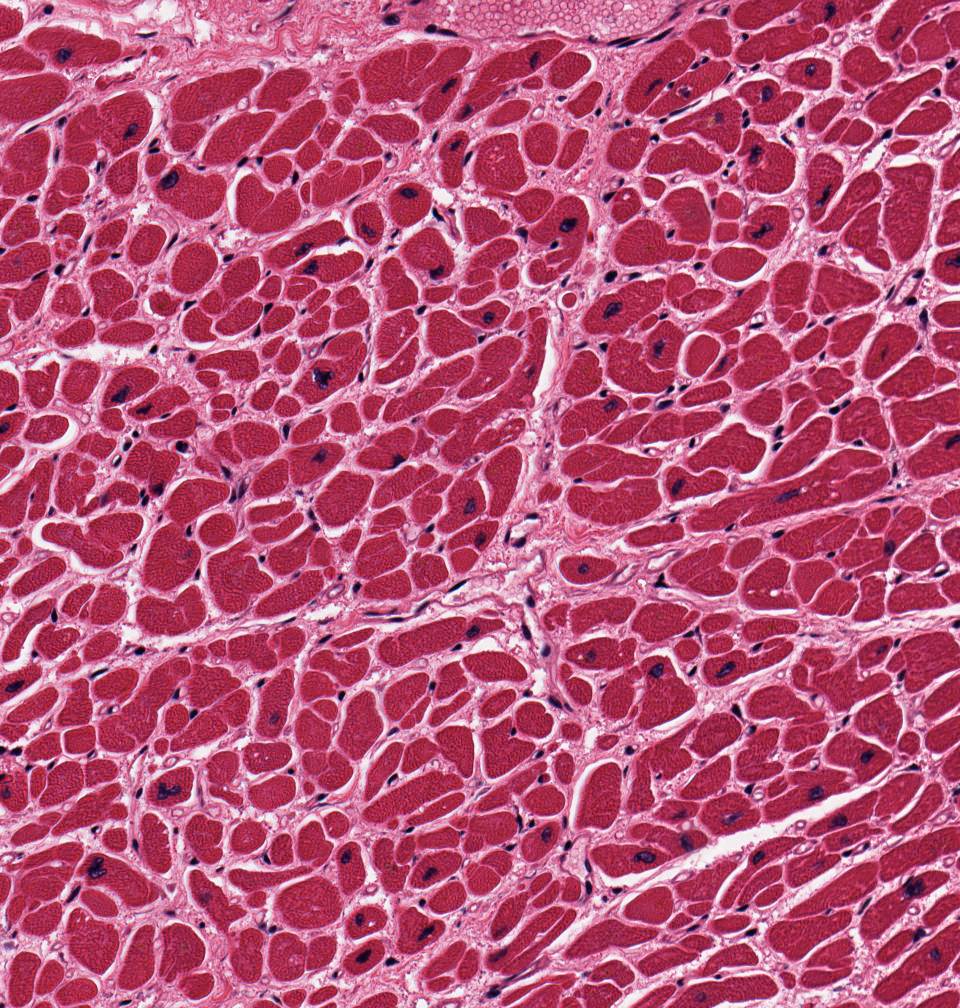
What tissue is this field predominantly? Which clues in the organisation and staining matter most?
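Myocardium occupies this field, its muscle fibres cut mostly in cross and oblique section throughout. Many fibre profiles have irregular outlines, and some show branching.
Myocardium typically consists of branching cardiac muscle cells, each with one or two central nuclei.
Where a fibre contains a nucleus, it holds a single one, placed centrally. The cytoplasm is deep red and finely stippled.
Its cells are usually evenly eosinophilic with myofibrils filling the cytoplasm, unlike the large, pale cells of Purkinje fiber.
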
